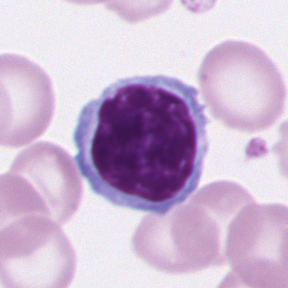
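Typical lymphocyte: notice first that its nucleus sits slightly off-centre, leaving a broader band of cytoplasm on the left side. Look closely at the chromatin, which is dense and dark purple with coarse clumps. You will find no granules and no vacuoles in the cytoplasm.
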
